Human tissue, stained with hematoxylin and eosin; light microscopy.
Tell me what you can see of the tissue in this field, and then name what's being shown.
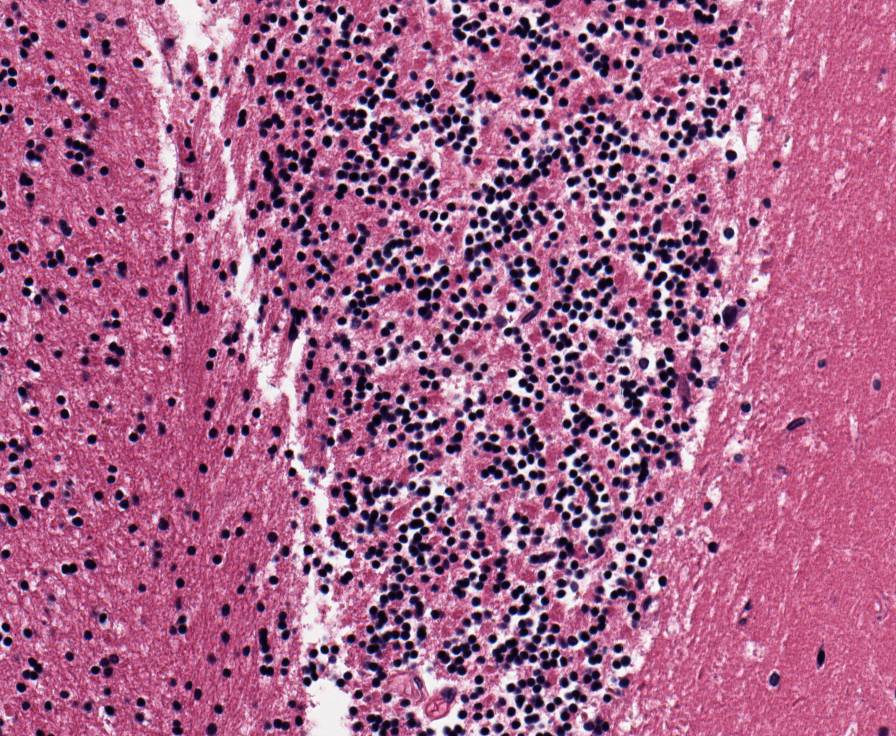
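Down the middle, between two paler pink zones, runs a dense vertical band of darkly stained nuclei. Its nuclei are small, round and tightly packed, with little visible cytoplasm. To the right, the zone is pale pink and finely fibrillar, with only sparse nuclei. The left zone holds scattered small round dark nuclei, more of them than on the right. This is the cerebellum.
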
